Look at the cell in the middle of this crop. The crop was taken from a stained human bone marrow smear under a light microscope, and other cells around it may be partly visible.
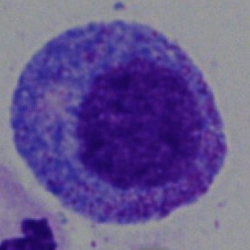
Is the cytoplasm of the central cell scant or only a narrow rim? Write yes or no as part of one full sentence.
No, the nucleus is surrounded by broad cytoplasm.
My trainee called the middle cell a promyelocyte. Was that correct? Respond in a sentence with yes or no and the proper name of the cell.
Yes, the centrally placed cell is a promyelocyte.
